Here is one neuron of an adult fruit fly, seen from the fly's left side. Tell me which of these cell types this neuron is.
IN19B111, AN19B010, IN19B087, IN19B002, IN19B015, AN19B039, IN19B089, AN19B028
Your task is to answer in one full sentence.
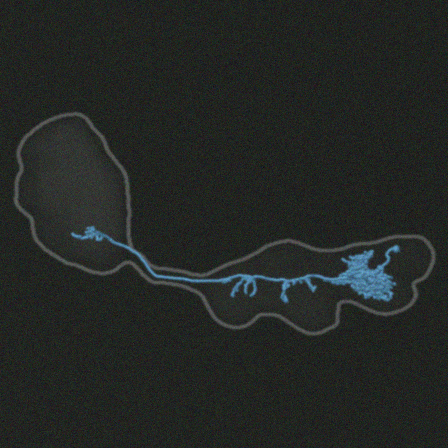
It is to cell type AN19B010 that the neuron belongs.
